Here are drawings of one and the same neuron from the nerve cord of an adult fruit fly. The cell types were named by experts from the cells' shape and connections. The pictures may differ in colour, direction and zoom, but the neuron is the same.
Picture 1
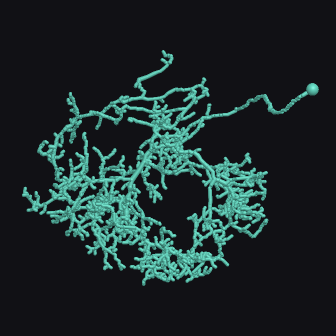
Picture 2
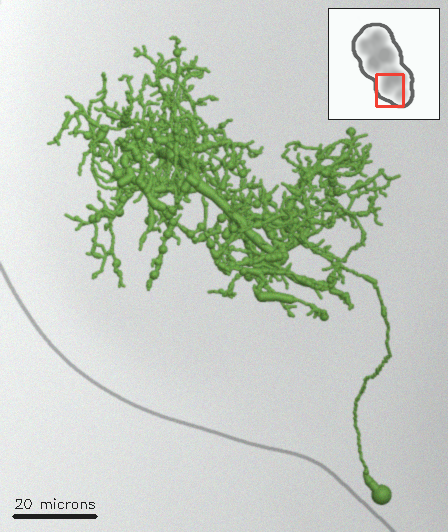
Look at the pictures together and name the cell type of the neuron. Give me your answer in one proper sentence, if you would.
The neuron is a member of cell type IN20A.22A006.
